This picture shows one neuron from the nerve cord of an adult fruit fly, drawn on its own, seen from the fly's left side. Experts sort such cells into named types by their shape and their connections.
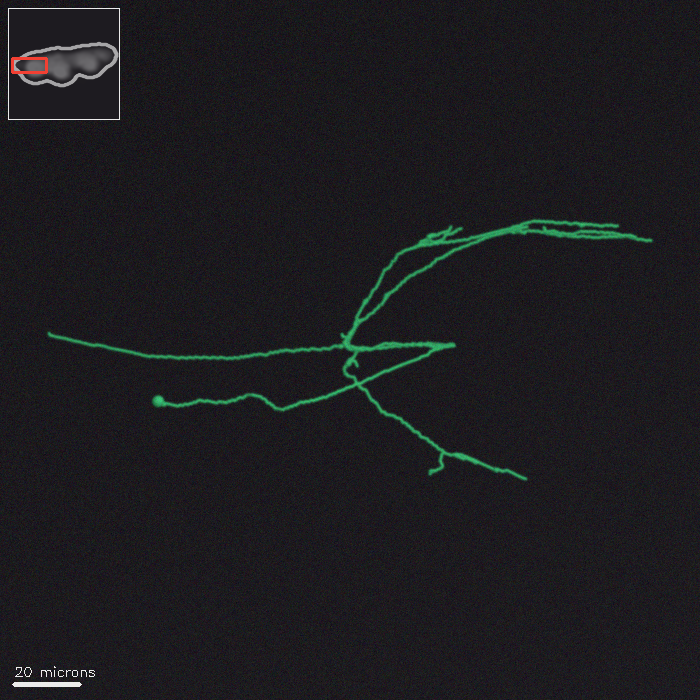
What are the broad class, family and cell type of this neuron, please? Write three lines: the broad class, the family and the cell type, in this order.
ascending neuron
hemilineage 08B
AN08B113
